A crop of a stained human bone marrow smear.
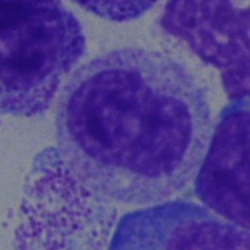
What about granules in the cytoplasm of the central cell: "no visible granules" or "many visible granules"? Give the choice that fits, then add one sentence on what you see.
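Many visible granules. Fine lilac granules are scattered through the cytoplasm.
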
